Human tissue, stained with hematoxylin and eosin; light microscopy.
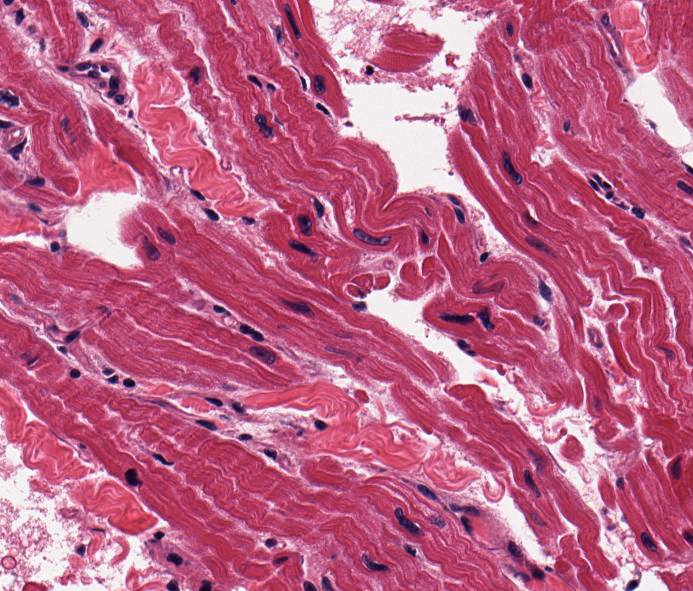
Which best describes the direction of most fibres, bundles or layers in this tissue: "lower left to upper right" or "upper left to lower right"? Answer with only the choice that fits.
Upper left to lower right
